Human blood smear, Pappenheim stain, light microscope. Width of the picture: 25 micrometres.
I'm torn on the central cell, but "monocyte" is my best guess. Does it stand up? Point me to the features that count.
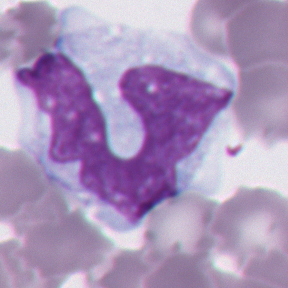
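The cytoplasm is pale grey-blue.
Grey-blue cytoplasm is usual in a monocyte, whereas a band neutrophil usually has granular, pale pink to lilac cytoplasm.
This colour favours monocyte over band neutrophil. The nucleus is horseshoe-shaped, its deep notch opening upward.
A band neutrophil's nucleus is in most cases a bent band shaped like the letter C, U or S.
In shape alone, the nucleus would suit band neutrophil. Abundant cytoplasm fills the wide space inside the notch, no coarse granules are seen, and the outline is irregular and somewhat angular. Monocyte stands as the fitting name.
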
